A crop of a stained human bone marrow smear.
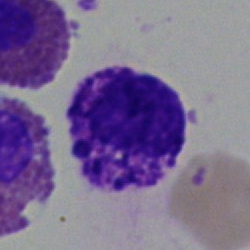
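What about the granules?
Coarse and dark purple, and the cell is crowded with them.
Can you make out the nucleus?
Not its outline, since the granules cover it.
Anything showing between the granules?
A few small pale spots, in the lower half of the cell.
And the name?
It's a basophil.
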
